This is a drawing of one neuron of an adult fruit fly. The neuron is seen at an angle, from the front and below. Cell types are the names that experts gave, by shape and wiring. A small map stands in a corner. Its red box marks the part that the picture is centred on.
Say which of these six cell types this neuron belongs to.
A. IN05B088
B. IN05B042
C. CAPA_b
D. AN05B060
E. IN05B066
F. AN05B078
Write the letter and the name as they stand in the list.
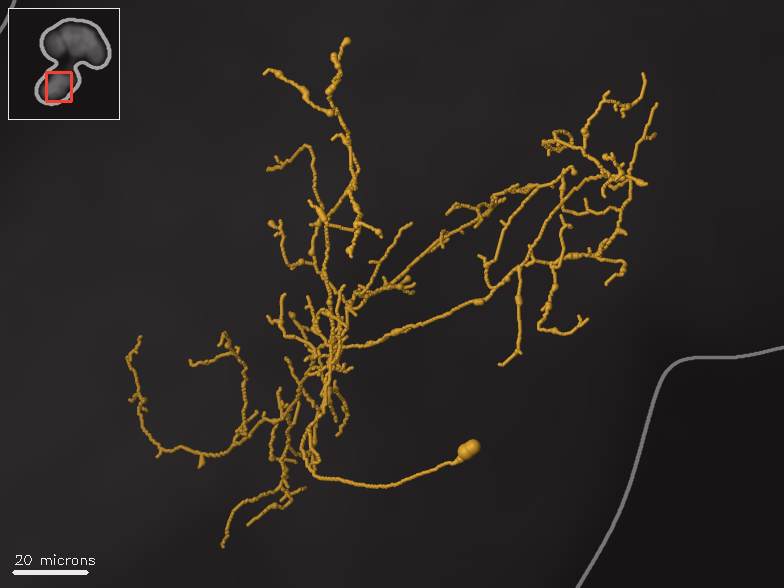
E. IN05B066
